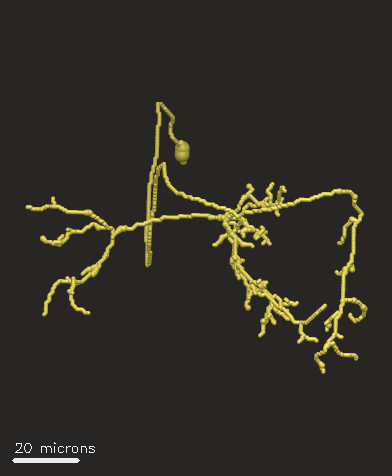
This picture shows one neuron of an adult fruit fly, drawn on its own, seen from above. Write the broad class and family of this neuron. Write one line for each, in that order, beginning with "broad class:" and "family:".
broad class: nerve-cord intrinsic neuron
family: hemilineage 02A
